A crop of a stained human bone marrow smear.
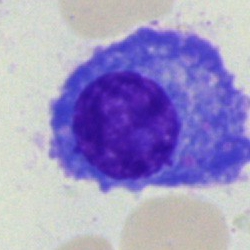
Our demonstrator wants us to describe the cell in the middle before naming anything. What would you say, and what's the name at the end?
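See the chromatin: dark purple and clumped, with small paler patches between the clumps, and the cytoplasm is abundant, covering more area than the nucleus. Many small pale spaces are scattered through it, mostly right of the nucleus, where a few faint pinkish granules also lie. That's a plasma cell.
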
